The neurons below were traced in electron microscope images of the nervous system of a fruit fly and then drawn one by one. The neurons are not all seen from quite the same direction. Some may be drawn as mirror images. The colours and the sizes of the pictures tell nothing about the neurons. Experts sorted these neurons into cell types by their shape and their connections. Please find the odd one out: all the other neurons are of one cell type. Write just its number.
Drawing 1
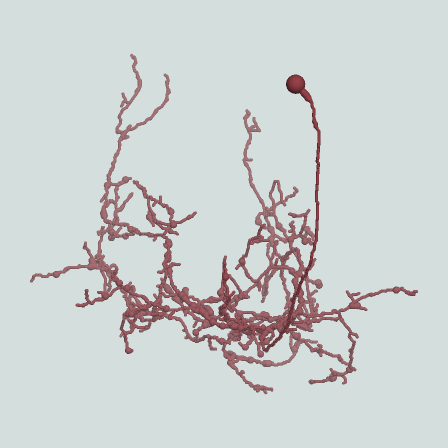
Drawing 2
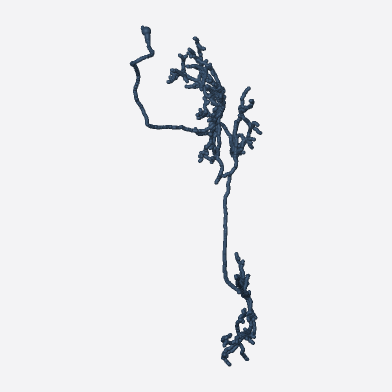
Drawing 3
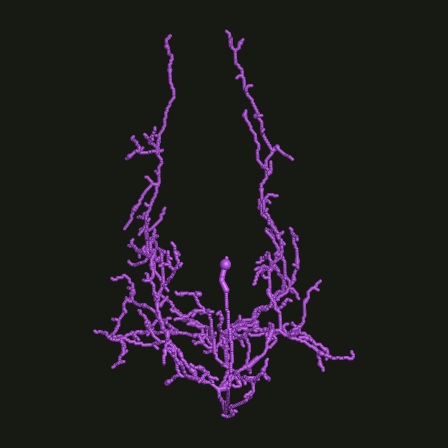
2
